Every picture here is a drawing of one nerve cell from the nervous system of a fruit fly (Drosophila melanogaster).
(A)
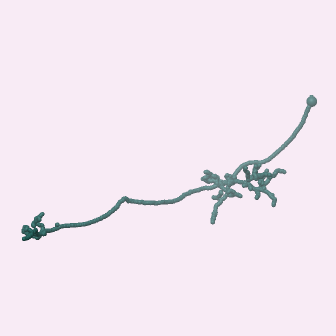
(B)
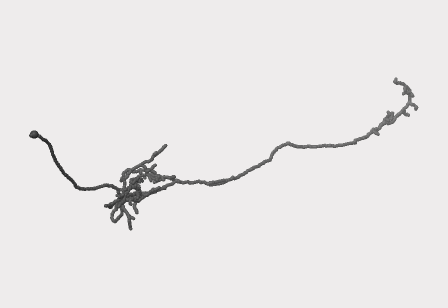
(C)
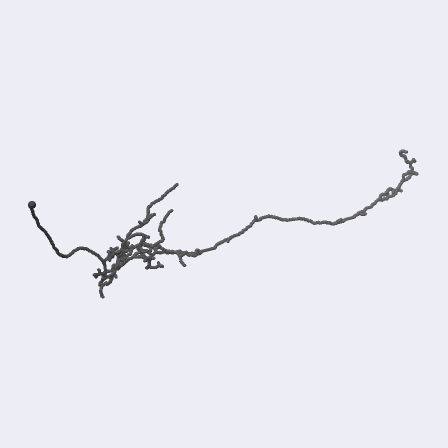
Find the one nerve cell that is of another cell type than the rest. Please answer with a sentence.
The nerve cell in picture A is of another cell type than the rest.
